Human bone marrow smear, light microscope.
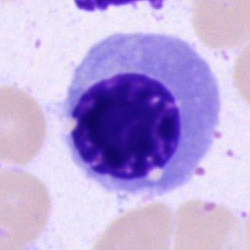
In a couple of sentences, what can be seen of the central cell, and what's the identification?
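Round and smooth in outline, the cell has its nucleus set off-centre toward the lower left. Its chromatin is dense and coarsely clumped. The cytoplasm is widest on the upper-right side of the nucleus. The cell is an erythroblast.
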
